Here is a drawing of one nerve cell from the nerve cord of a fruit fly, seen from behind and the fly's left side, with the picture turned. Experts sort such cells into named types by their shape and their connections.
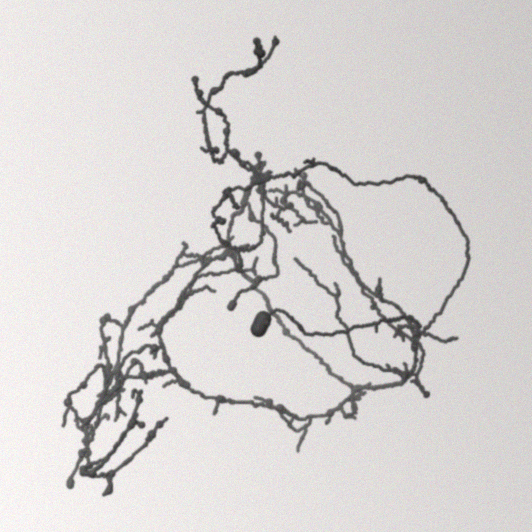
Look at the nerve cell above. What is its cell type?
IN12B029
